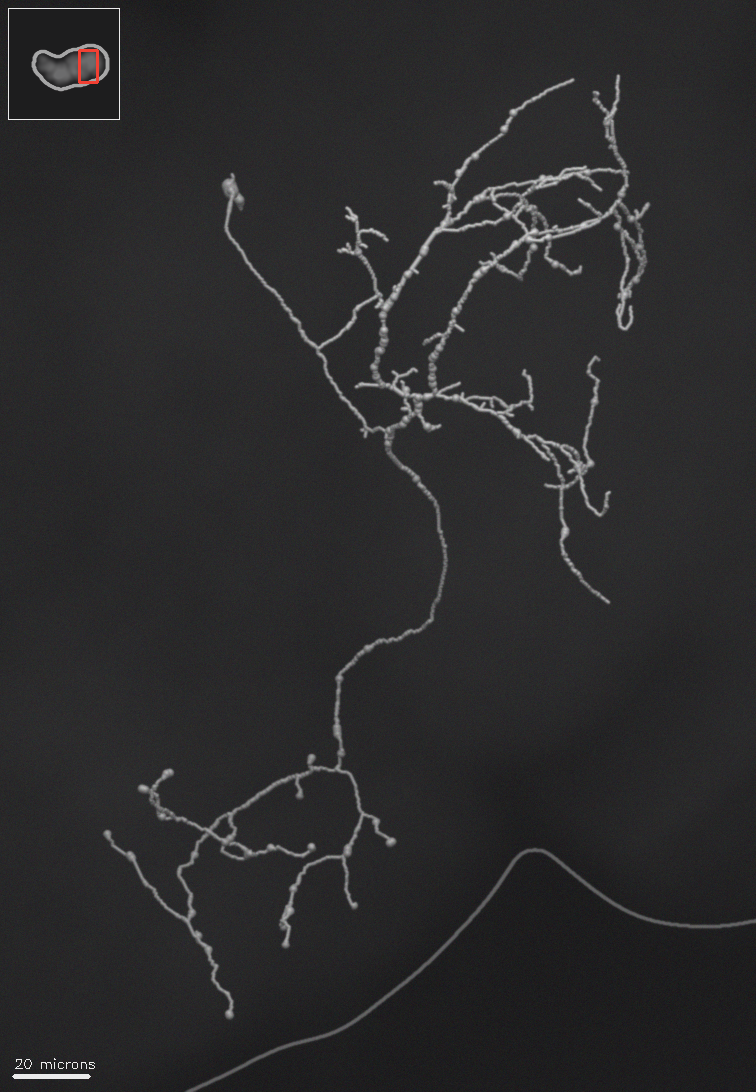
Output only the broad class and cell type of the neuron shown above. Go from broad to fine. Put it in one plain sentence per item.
A central-brain intrinsic neuron, type AVLP709m.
